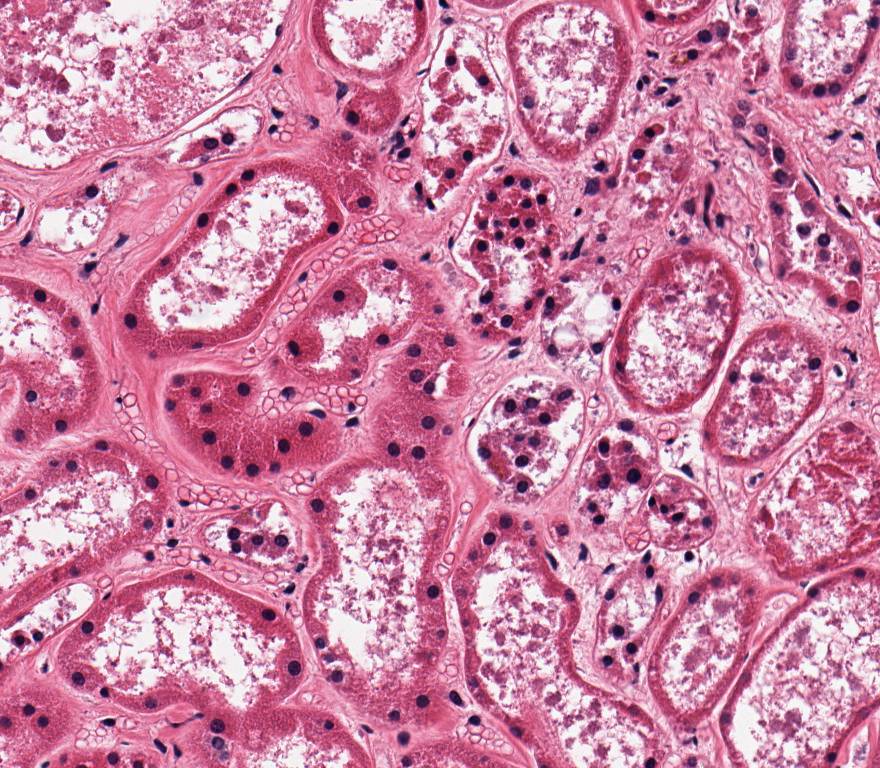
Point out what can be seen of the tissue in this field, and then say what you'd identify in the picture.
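See how closely set tubules, round and elongated in profile, fill the field, separated by thin strips of stroma. A single layer of cells with abundant pink granular cytoplasm lines them, each with one round, dark nucleus, well spaced along the walls. Most lumens hold pale pink flocculent granular material broken by clear spaces. This is renal cortex.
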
